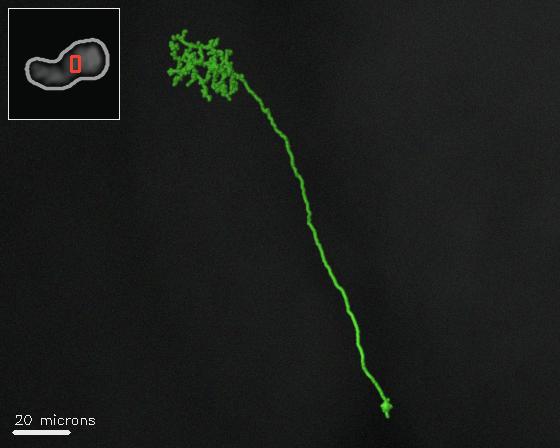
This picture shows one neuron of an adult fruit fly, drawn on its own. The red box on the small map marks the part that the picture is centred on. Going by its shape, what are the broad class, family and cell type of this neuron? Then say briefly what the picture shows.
Its broad class is optic-lobe intrinsic neuron. The family is Li. Its cell type is Li22. By the scale bar it is about 140 microns tall in this view. As drawn here it is taller than it is wide.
